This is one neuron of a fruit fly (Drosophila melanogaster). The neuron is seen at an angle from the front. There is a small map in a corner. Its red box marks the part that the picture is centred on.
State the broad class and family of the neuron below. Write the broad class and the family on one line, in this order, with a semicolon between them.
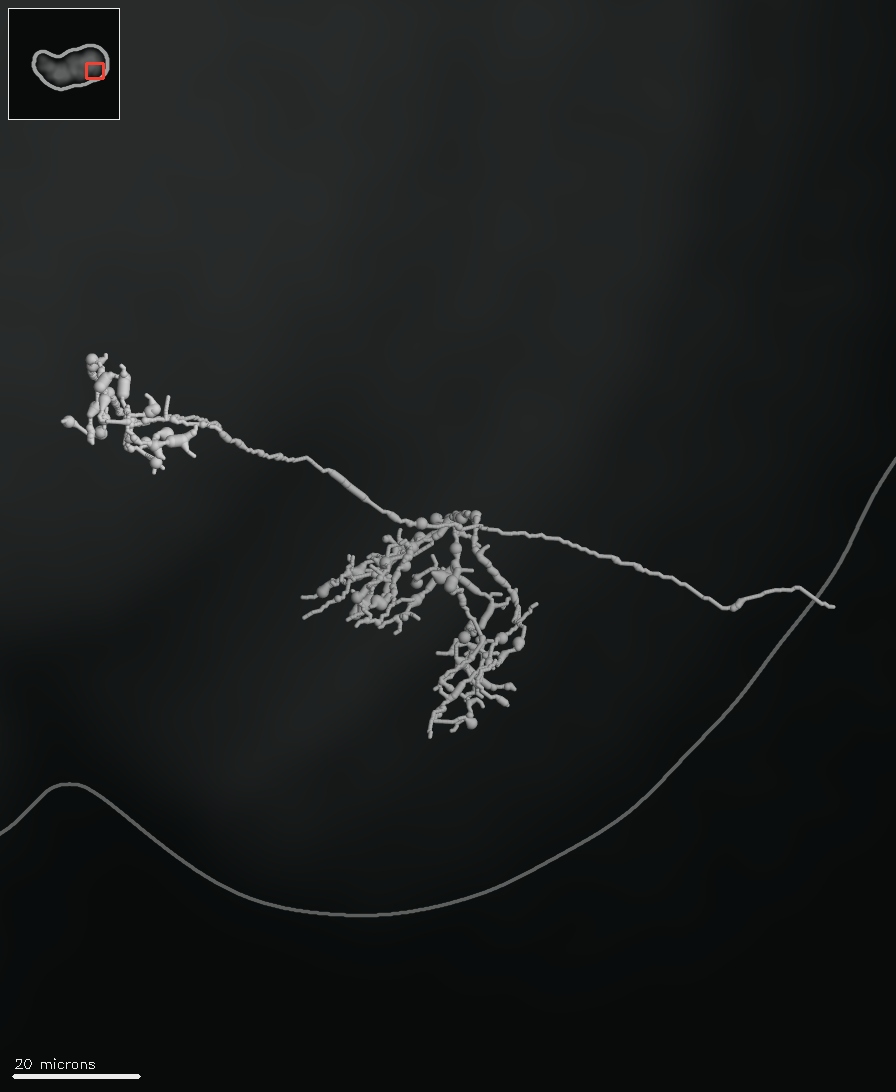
optic-lobe intrinsic neuron; Tm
